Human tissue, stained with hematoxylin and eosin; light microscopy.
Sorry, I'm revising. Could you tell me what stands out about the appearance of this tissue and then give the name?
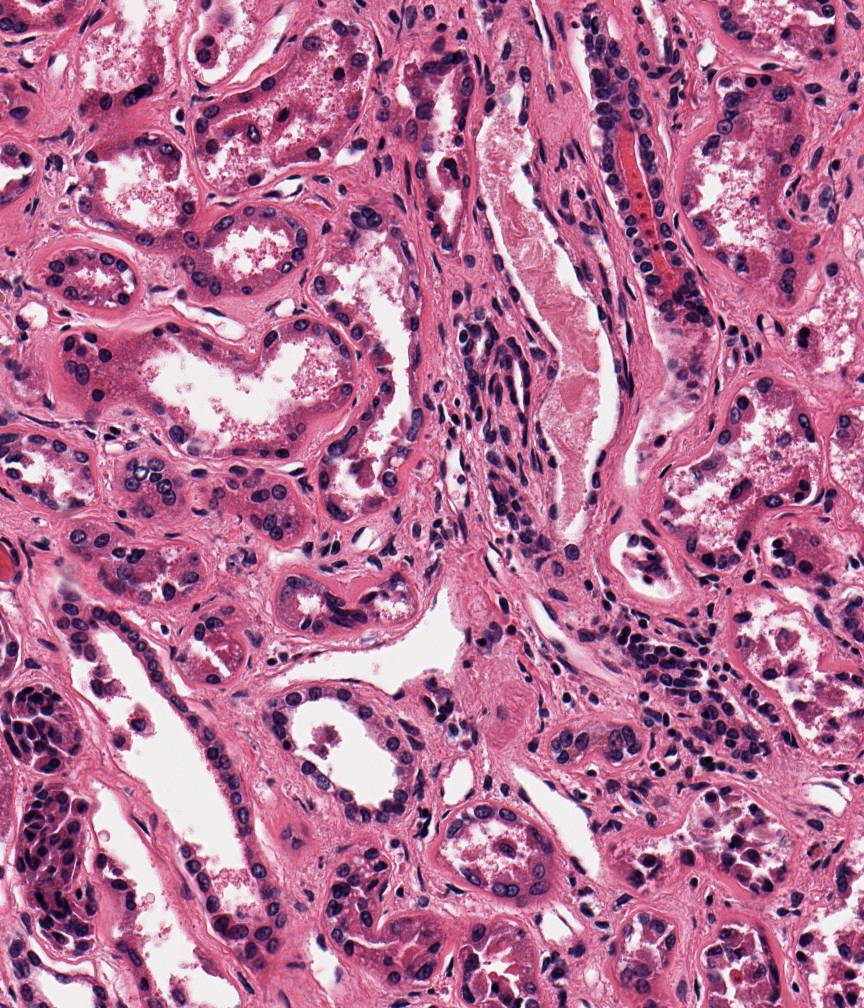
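Closely set tubular profiles, round to elongated, make up the whole field, separated by pink interstitium. Many tubules are lined by cuboidal cells with abundant pink granular cytoplasm, and pale flocculent debris sits in their lumens. At lower left, elongated tubules with low, flattened lining cells have wide, empty lumens. In the upper centre-right, a narrow elongated vessel holds red blood cells. This is renal cortex.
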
